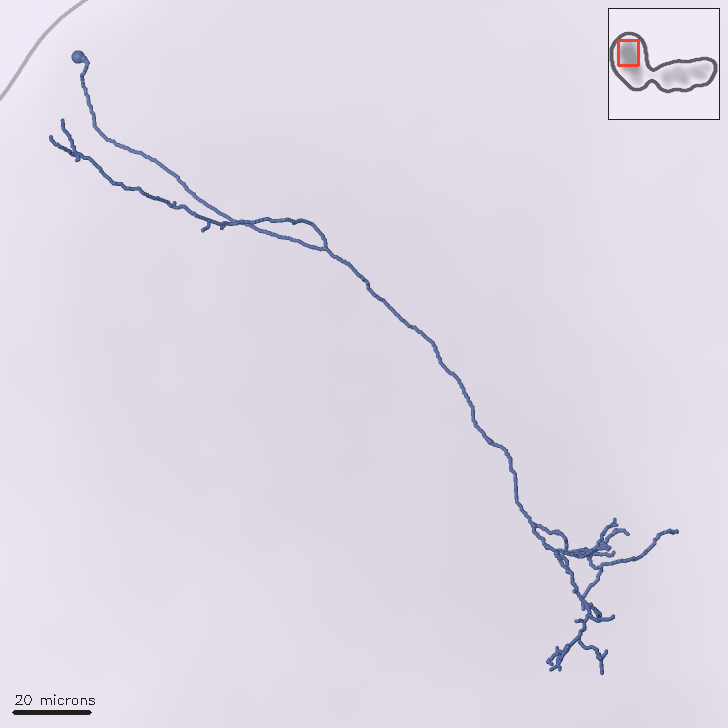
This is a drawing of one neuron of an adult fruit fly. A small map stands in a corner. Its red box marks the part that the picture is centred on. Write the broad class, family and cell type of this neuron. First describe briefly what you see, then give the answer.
The cell body can be seen at the upper left of the picture. From left to right in the picture it spans about 170 microns. Its broad class is central-brain intrinsic neuron. The family is hemilineage SMPad2. It is of cell type PS008_a2.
